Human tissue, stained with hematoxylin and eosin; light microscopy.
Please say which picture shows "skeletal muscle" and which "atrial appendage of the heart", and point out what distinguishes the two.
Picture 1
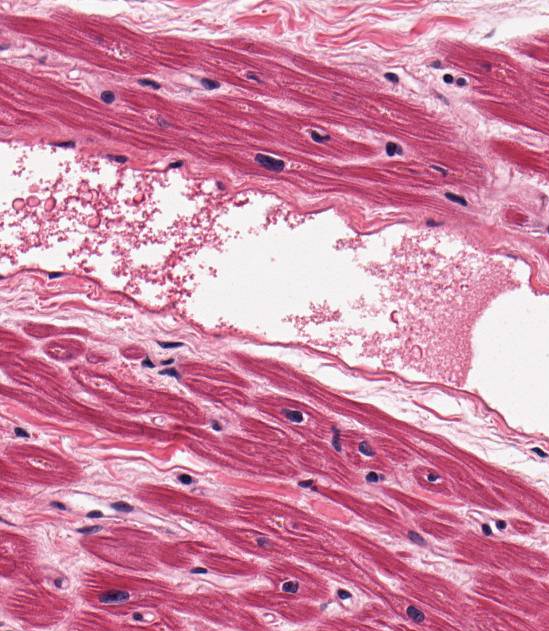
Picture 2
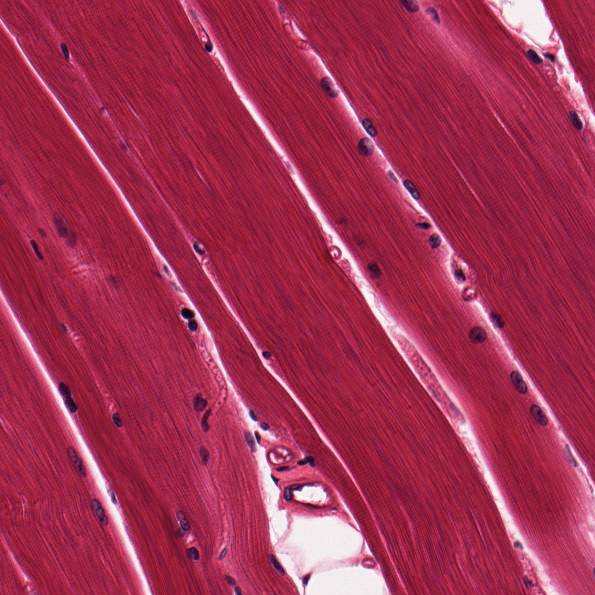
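The atrial appendage of the heart is in picture 1, skeletal muscle in picture 2. Fibres in both run diagonally, upper left to lower right; at lower left of picture 1 some are cut across into rounded profiles. Picture 1 nuclei are oval and central, some with pale clear zones at their ends; picture 2 nuclei are dark, flattened ovals at fibre edges.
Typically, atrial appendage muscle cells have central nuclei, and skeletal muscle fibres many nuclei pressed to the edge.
Picture 2 fibres run straight and parallel, neither branching nor joining.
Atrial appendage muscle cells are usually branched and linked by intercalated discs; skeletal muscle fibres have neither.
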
